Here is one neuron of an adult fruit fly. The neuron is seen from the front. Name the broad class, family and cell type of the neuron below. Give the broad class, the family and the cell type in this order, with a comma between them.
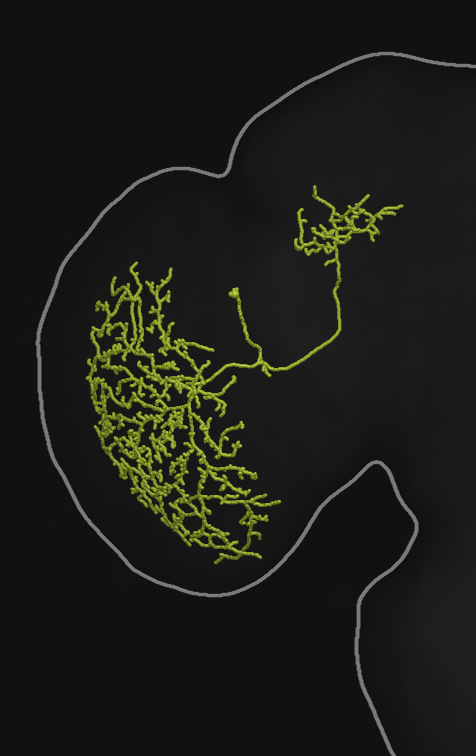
visual projection neuron, MeVP, MeVP33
